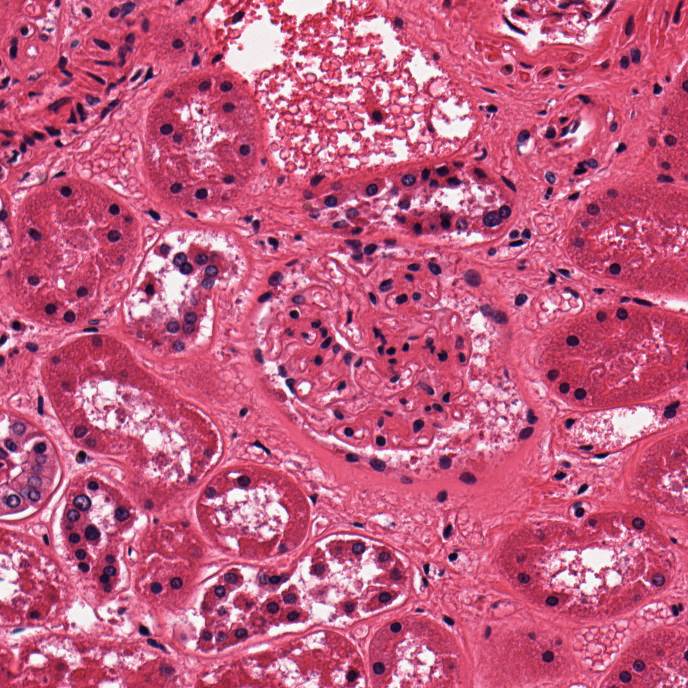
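Renal cortex. Tubules, cut mostly in round to oval cross-section, fill most of the field. Most are lined by cuboidal cells with abundant pink granular cytoplasm and round dark nuclei. A vessel at top centre is packed with red blood cells. Scant stroma between the tubules forms thin pink bands holding a few small nuclei.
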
